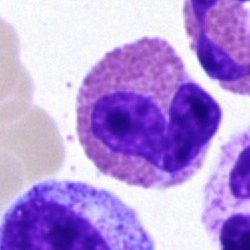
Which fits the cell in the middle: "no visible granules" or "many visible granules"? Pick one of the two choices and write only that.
Many visible granules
